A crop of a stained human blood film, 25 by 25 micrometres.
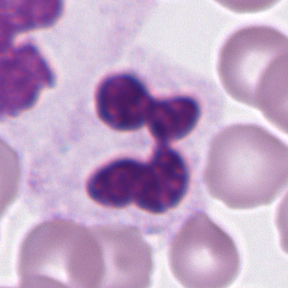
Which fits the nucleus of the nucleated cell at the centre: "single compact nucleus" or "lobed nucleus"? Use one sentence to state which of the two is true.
The cell's nucleus is segmented into two or more lobes.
